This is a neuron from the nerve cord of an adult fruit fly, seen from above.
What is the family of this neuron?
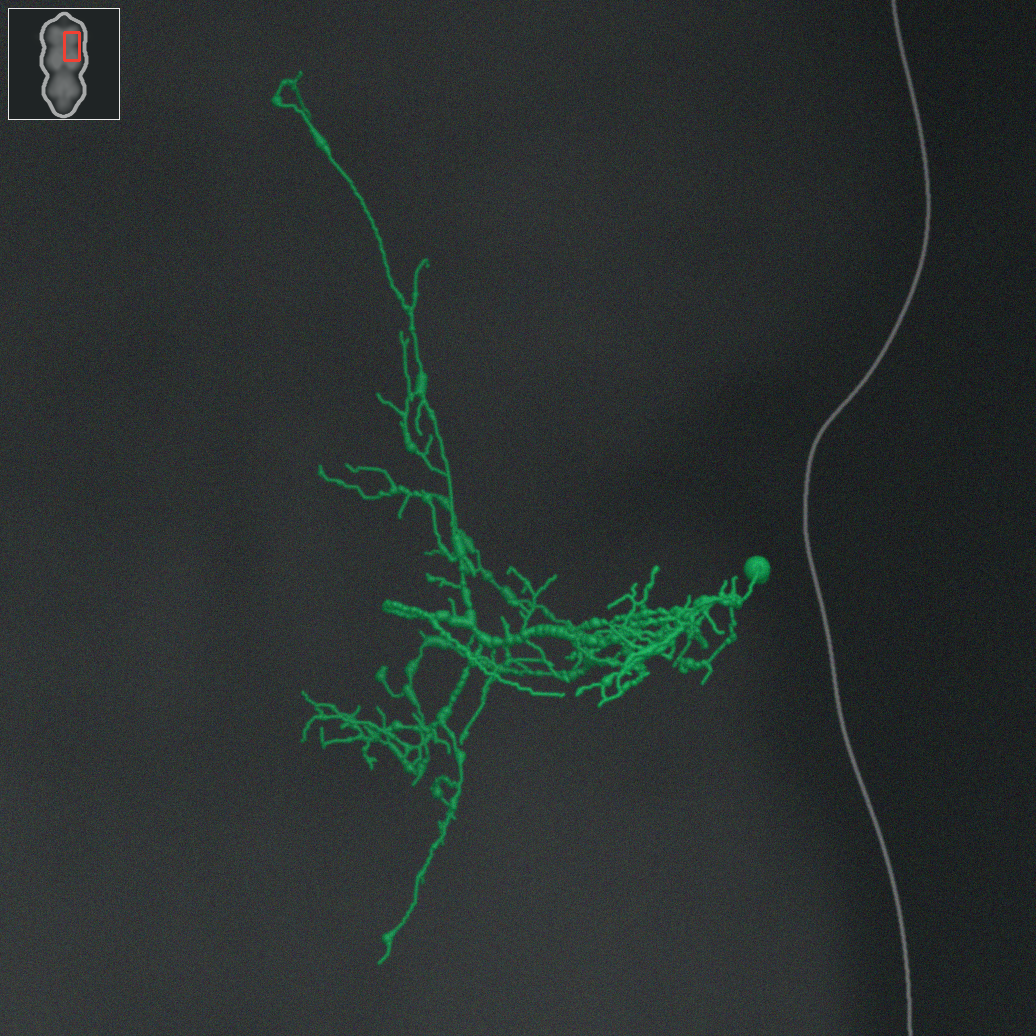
hemilineage 17A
